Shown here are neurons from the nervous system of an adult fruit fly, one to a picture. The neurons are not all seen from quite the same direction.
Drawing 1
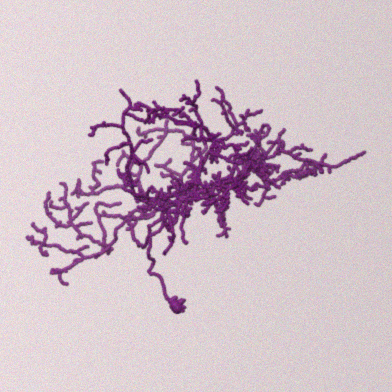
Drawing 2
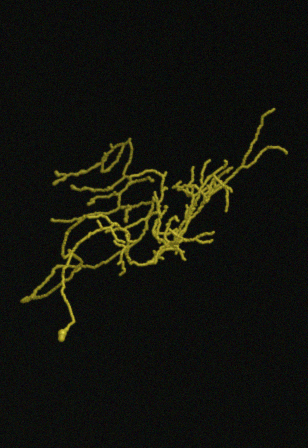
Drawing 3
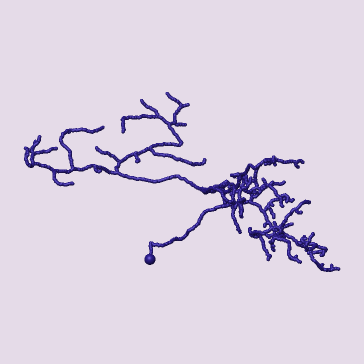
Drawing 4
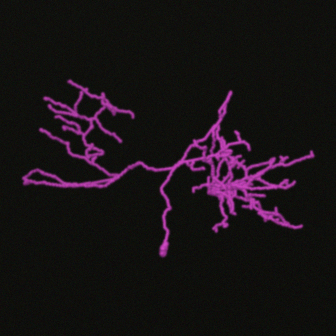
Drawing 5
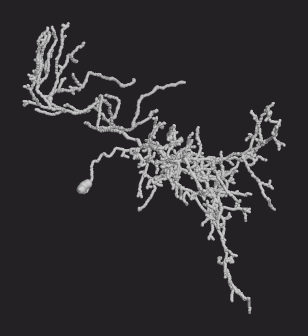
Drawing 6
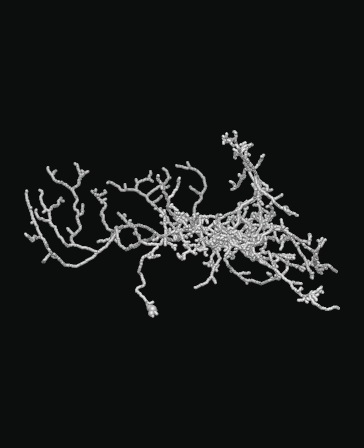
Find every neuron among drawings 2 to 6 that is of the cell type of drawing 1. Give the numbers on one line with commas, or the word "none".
5, 6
